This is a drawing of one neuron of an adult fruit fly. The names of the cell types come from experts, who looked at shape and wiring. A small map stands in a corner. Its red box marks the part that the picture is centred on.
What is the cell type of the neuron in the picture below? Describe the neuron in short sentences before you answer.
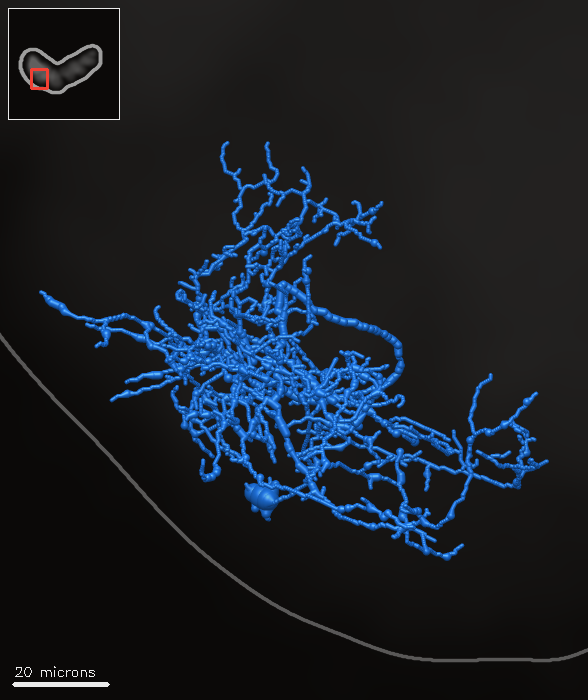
By the scale bar it is about 110 microns wide in this view. As drawn here it is about as wide as it is tall. It is a central-brain intrinsic neuron. The cell type is GNG049.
